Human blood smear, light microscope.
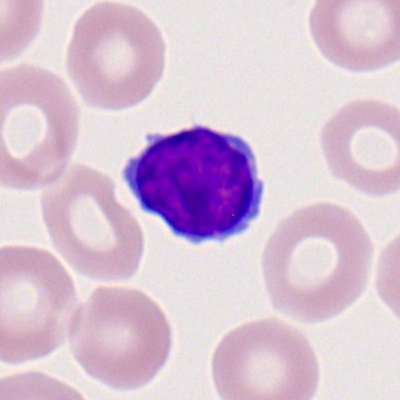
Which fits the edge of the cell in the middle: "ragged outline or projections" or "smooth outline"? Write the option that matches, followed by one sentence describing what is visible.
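Ragged outline or projections. The outline of the cell is slightly ragged, with small knobby projections.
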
